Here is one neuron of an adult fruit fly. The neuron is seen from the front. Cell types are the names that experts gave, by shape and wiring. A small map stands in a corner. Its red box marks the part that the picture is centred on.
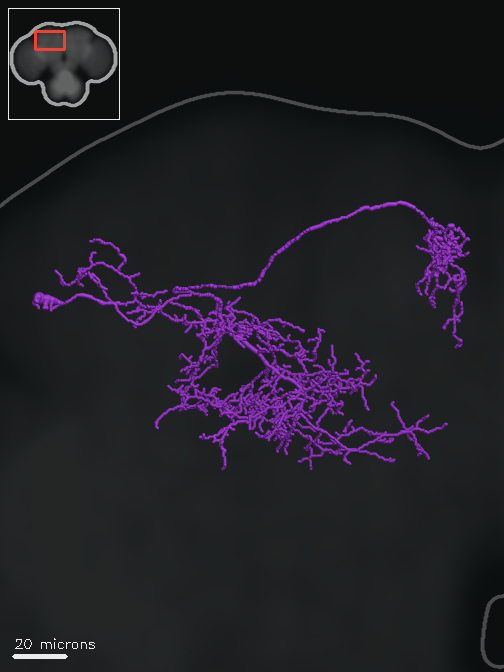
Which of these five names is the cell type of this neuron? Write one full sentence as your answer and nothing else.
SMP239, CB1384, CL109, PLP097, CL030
For this neuron, the cell type is CL030.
